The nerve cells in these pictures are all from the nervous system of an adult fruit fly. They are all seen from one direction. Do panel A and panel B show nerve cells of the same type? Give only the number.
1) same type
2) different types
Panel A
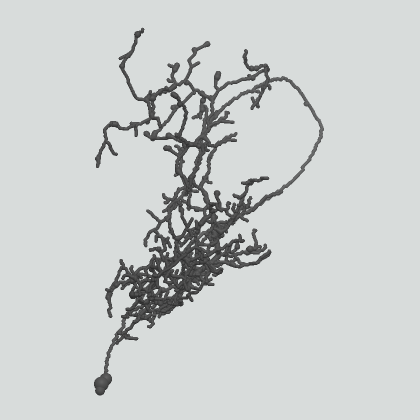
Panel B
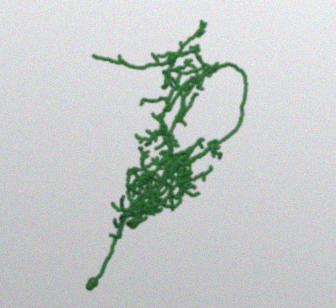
1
